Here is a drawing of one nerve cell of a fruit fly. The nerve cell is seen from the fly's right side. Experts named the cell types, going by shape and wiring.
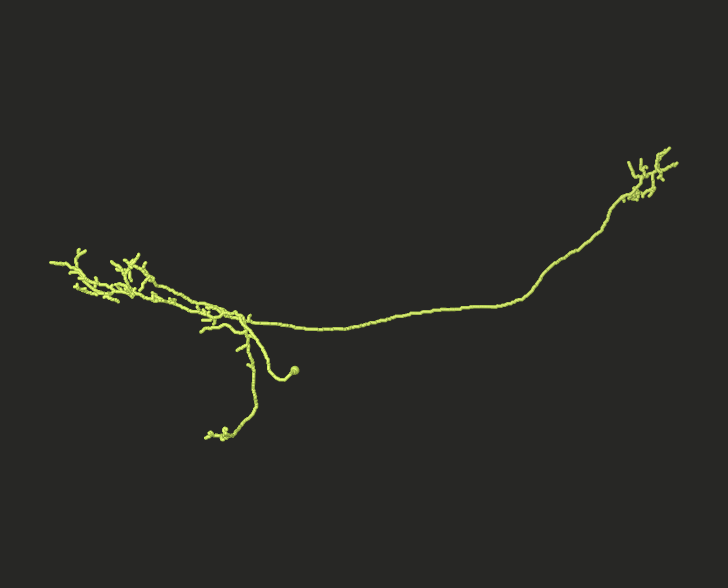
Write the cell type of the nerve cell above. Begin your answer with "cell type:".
cell type: AN16B078_d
